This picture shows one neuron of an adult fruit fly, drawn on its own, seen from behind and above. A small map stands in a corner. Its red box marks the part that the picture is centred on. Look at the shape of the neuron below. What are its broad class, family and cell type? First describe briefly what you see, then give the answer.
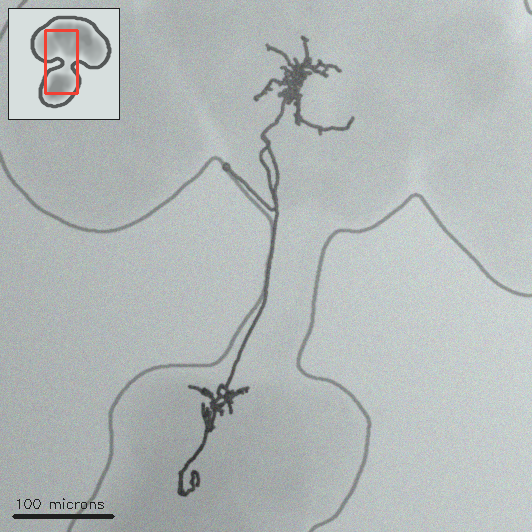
From top to bottom in the picture it spans about 450 microns. As drawn here it is more than twice as tall as it is wide. Its broad class is descending neuron. Its family is hemilineage LB12. Its cell type is DNg02_g.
